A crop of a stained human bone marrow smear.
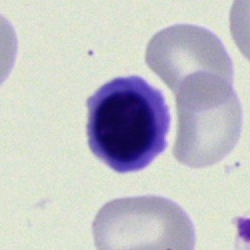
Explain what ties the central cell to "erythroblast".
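Here the cytoplasm of the erythroblast is a deep blue-purple and forms only a narrow rim around the nucleus.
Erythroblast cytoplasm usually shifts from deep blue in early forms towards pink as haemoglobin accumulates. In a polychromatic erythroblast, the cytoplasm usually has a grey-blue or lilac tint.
The deep blue-purple seen here is closer to the deep blue of early forms than to that grey-blue or lilac tint. The cell is also roughly round with a finely bumpy, irregular edge, and its chromatin is very dark and dense, showing little texture.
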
